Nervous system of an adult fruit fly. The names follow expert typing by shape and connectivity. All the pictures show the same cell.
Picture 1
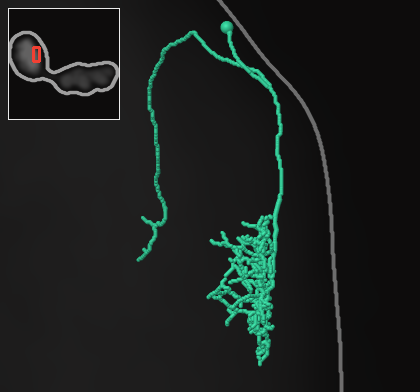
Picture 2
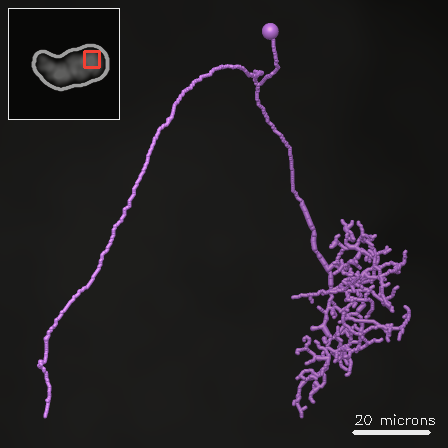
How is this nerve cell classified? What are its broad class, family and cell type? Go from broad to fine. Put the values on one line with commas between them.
visual projection neuron, LPT, LPT100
